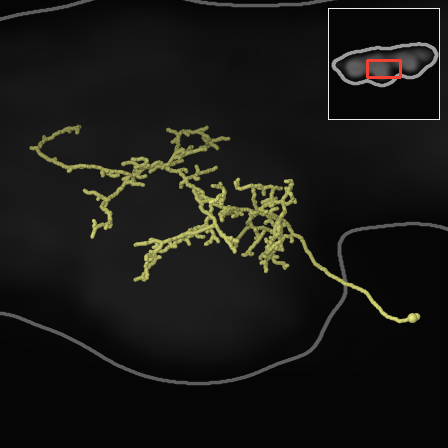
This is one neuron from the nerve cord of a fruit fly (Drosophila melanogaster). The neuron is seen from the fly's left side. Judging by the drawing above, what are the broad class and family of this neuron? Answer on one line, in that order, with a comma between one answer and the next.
nerve-cord intrinsic neuron, hemilineage 21A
